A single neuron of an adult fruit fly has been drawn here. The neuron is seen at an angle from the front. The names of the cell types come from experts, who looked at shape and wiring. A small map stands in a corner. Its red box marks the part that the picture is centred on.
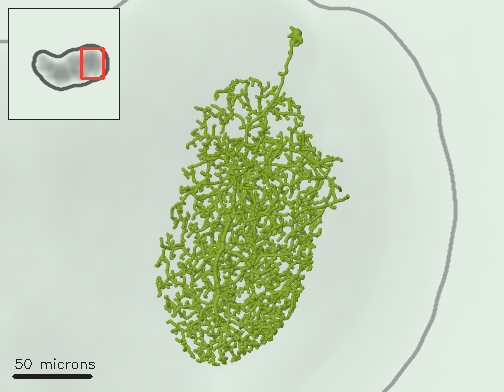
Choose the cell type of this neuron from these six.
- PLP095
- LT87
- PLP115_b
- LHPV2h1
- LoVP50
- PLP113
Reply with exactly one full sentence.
What this neuron is, by cell type, is LT87.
